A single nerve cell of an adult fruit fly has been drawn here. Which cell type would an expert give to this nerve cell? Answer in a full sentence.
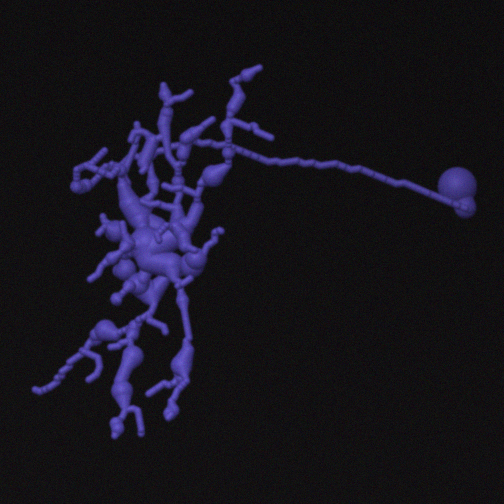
The cell type is Dm8b.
